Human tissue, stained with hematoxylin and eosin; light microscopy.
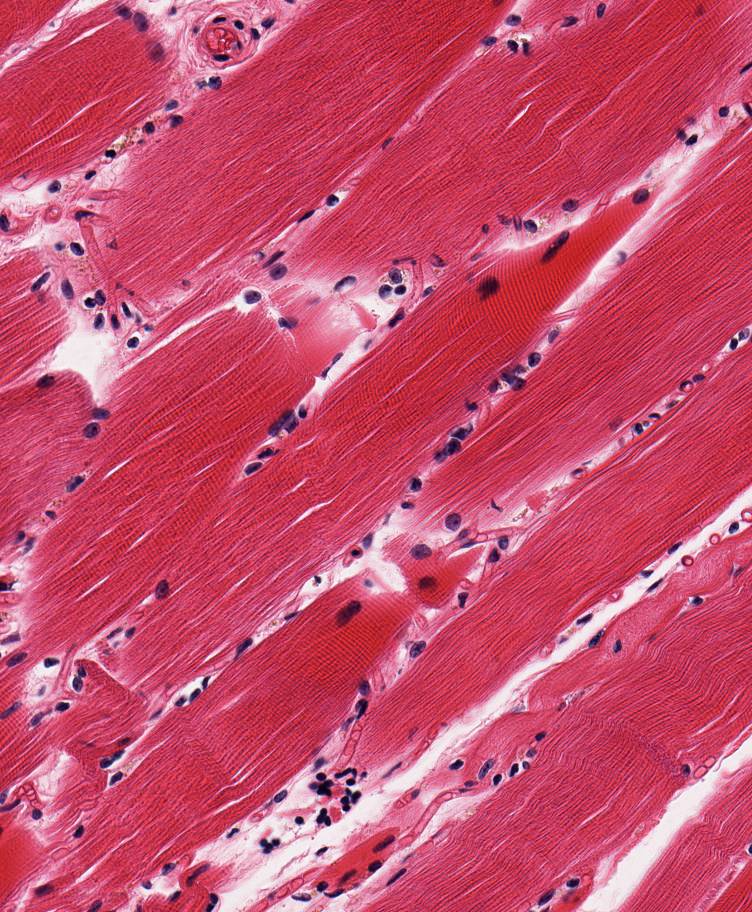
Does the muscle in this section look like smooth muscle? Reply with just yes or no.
No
